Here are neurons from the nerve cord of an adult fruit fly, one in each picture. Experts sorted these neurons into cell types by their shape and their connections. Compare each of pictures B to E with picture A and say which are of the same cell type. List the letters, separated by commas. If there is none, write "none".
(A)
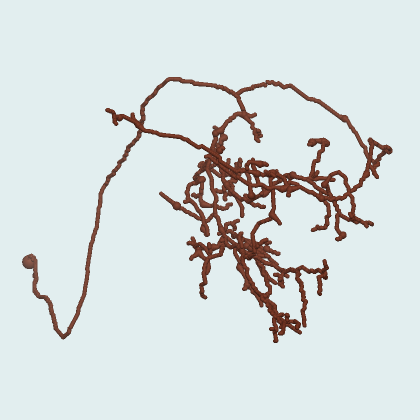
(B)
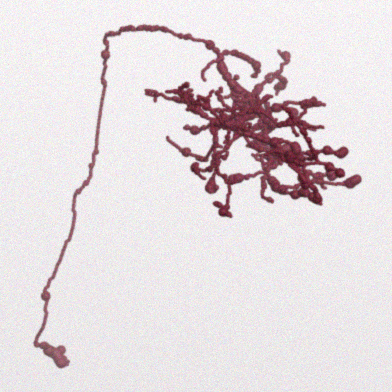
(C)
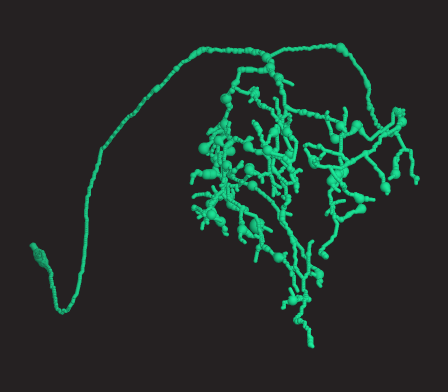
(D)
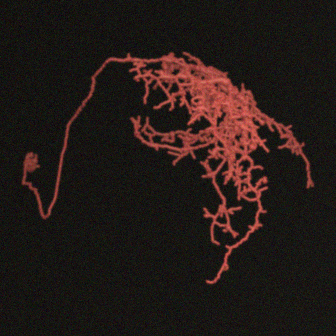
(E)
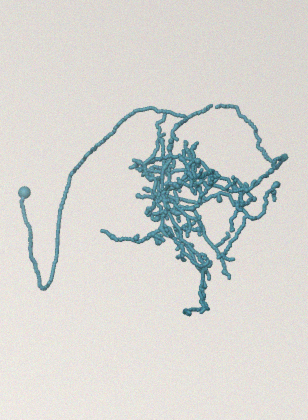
C, E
